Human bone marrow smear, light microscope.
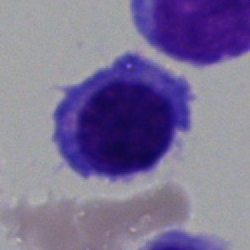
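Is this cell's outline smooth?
No, it is irregular and ragged, with a fine pointed projection sticking out from the upper left edge.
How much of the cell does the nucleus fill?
Most of it, leaving a narrow rim of cytoplasm with no distinct granules.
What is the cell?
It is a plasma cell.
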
